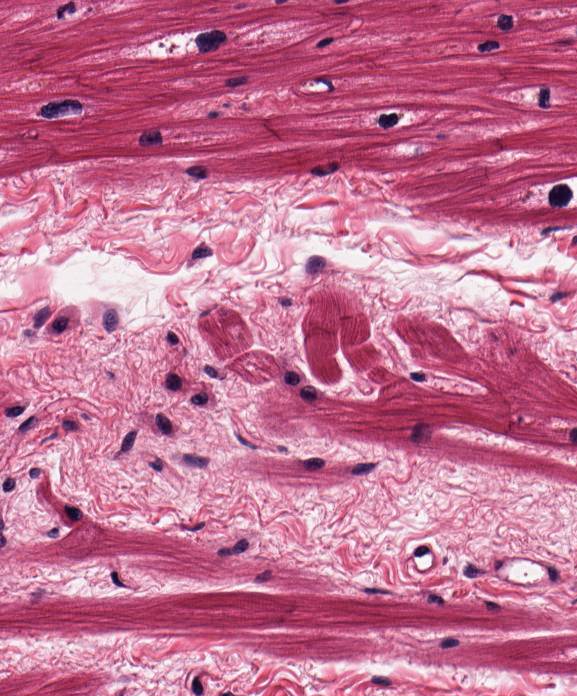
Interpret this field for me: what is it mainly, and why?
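Myocardium is the principal tissue here. Striated fibres form horizontal bands across the top and bottom, unlike the spindle cells of a muscular artery's smooth muscle.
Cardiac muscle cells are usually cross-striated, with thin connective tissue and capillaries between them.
Across the middle runs loose connective tissue of wavy pale pink collagen fibres with scattered dark oval and spindle-shaped nuclei. Small round vessel profiles lie in its lower right part. No fat cells are present.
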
